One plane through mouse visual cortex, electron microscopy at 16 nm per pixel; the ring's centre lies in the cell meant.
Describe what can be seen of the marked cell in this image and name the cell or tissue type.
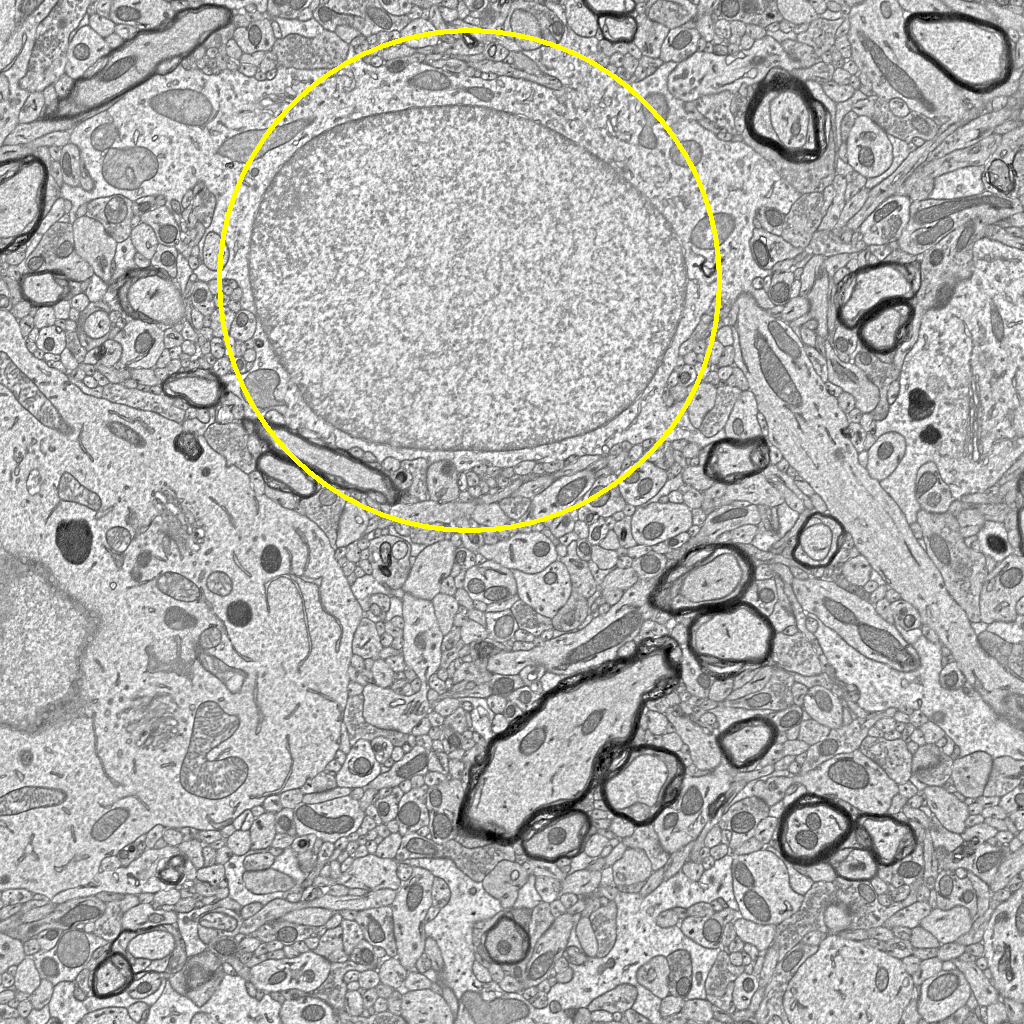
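Shape: a large oval nucleus, wider than it is tall. Position: its whole outline falls inside the ring. Envelope: smooth throughout, with no infoldings. Chromatin: fine and evenly spread, lacking large dark clumps along the envelope. Cell: an astrocyte.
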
